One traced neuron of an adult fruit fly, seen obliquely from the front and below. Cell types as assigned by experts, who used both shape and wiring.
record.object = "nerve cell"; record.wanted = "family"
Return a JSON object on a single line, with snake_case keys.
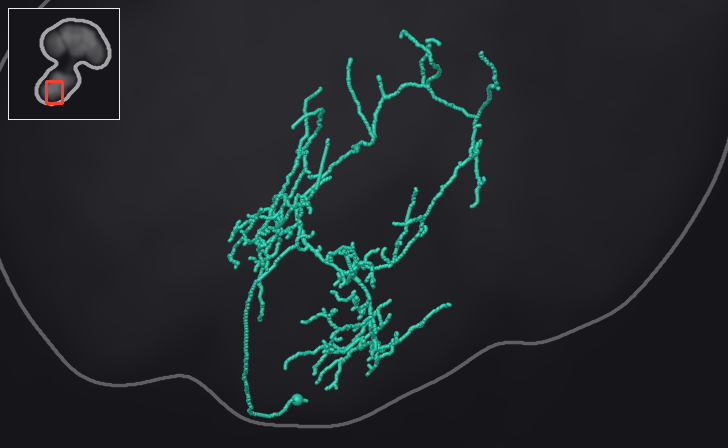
{"family": "hemilineage 04B"}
